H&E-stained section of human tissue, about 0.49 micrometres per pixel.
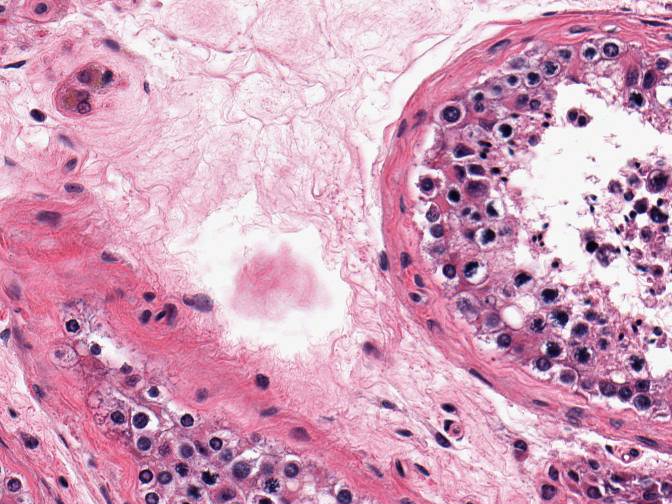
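Testis. A rounded tubule cut in cross-section fills the right side; a second, obliquely cut, runs along the lower left. Several layers of round cells with dark, coarsely clumped nuclear chromatin line the tubule walls. Upper left: a cell with abundant pink cytoplasm holding golden-brown granular pigment.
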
